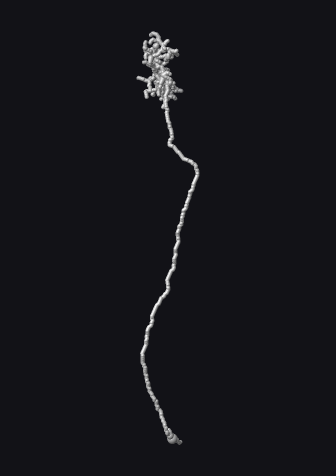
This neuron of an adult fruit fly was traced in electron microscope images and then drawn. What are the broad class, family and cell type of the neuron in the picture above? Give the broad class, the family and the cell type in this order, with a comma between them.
optic-lobe intrinsic neuron, Li, Li22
